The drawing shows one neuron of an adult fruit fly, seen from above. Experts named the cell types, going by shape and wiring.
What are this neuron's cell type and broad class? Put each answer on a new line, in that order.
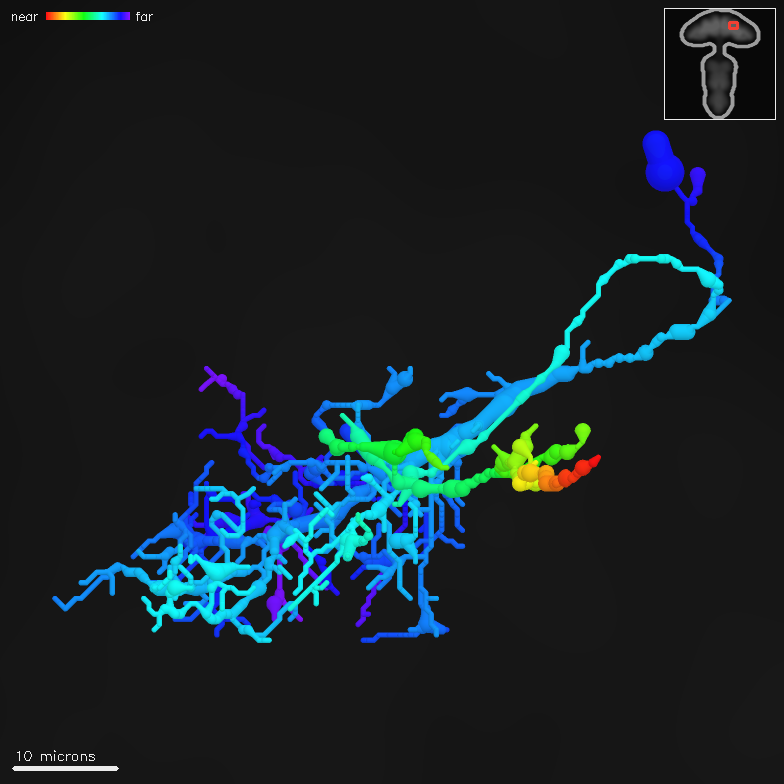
CB2108
central-brain intrinsic neuron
